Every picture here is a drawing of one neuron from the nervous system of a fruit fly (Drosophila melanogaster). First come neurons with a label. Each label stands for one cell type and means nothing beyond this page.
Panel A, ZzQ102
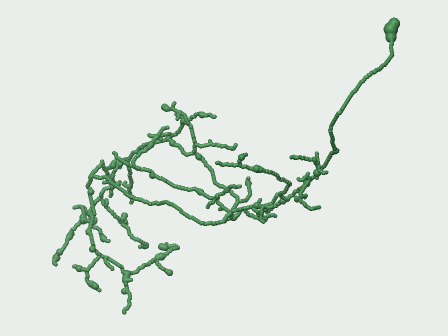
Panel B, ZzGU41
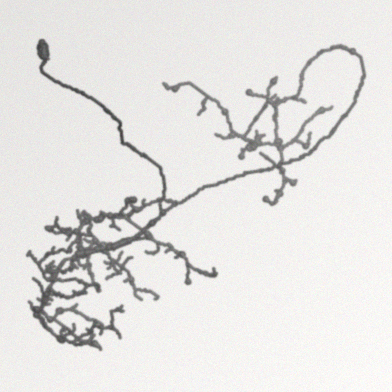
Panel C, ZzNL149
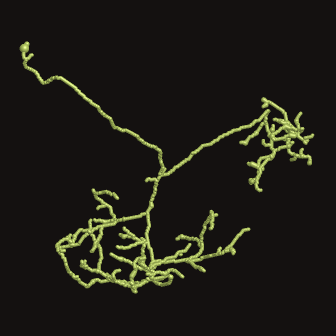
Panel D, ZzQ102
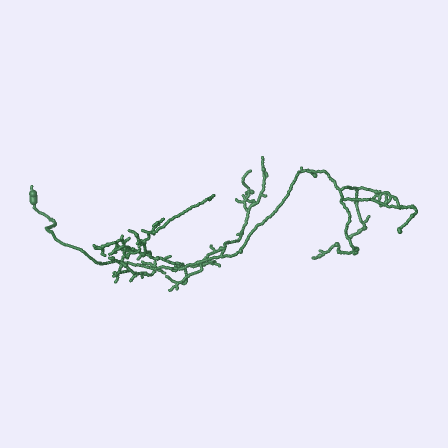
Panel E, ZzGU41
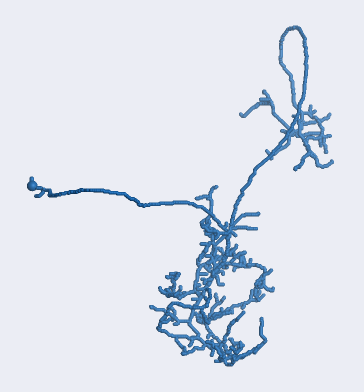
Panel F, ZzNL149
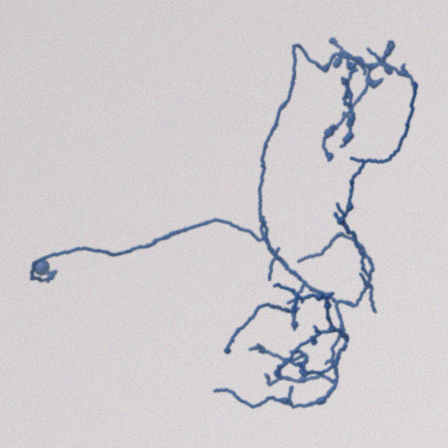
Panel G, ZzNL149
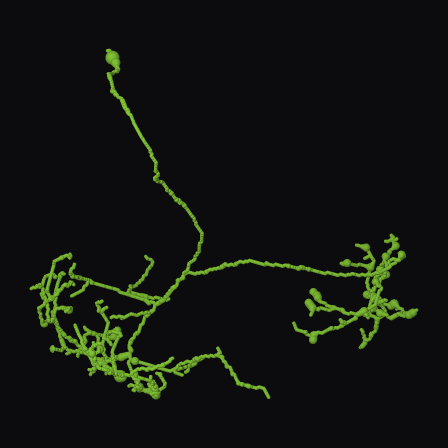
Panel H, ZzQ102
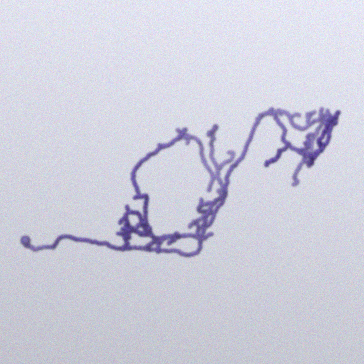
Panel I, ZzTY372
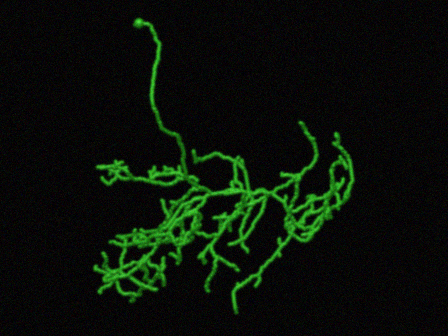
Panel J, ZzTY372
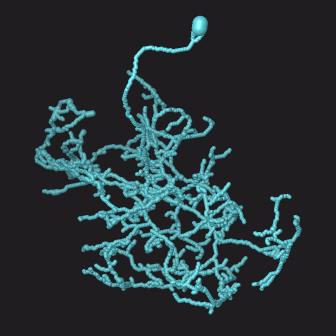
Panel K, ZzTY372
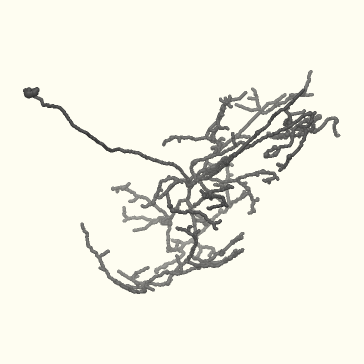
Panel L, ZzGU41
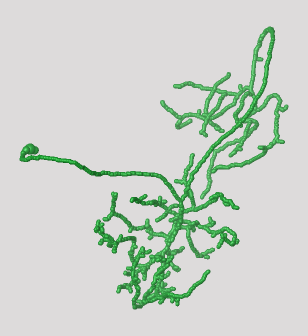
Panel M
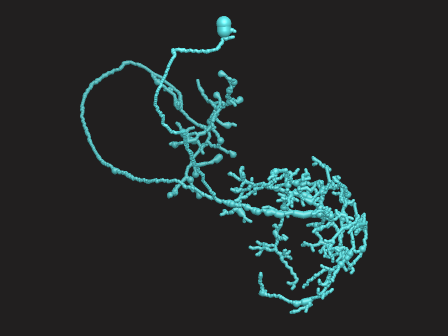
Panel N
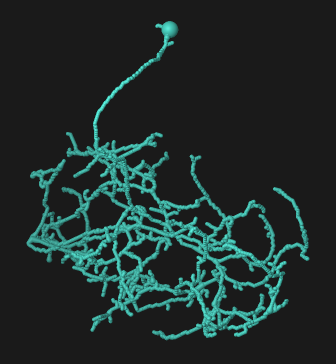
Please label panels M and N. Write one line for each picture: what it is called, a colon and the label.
M: ZzGU41
N: ZzTY372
